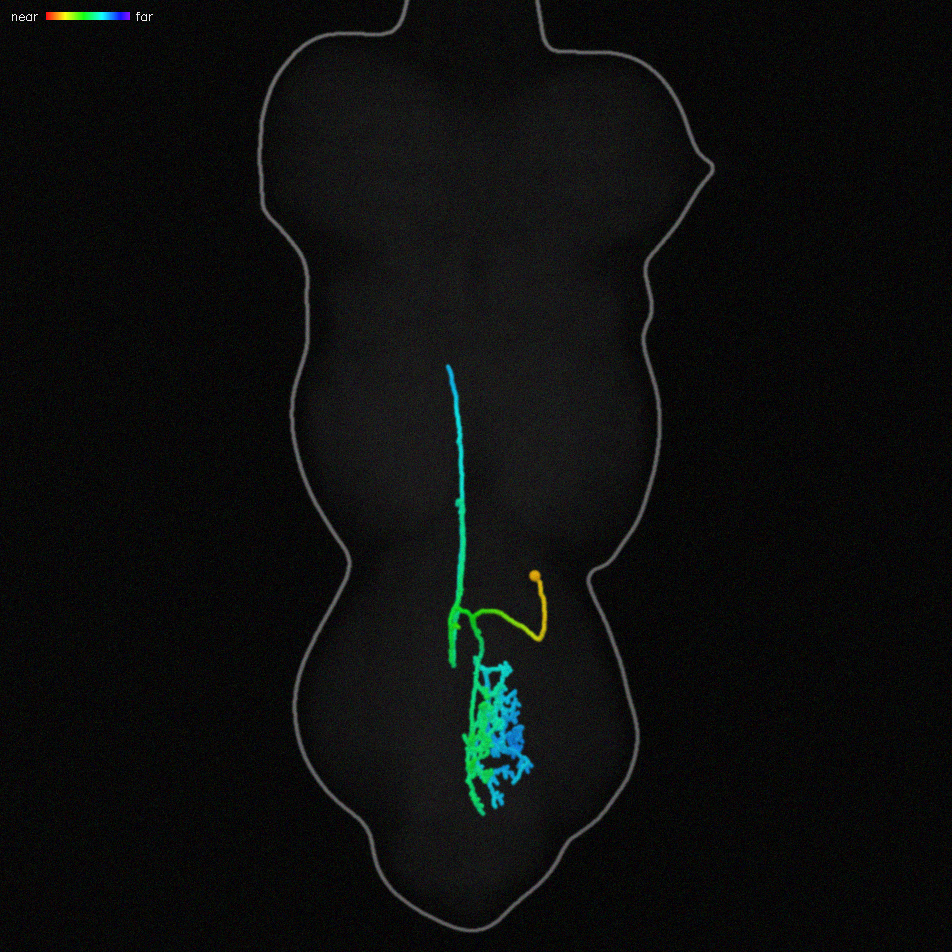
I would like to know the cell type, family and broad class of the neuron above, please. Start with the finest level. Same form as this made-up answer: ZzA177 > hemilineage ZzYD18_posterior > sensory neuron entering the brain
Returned: IN23B038 > hemilineage 23B > nerve-cord intrinsic neuron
